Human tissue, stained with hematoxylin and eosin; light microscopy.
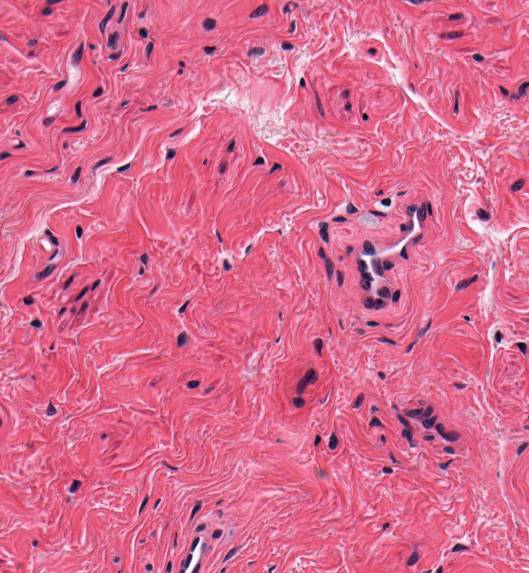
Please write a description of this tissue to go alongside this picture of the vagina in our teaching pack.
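Taking the features in order: the whole field is filled with densely packed pink collagen bundles running in haphazard, interlacing directions. Next, the collagen fibres themselves are wavy rather than straight. Between the bundles, the scattered nuclei are dark, elongated and spindle shaped. Last, cells are sparse compared with the amount of collagen.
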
